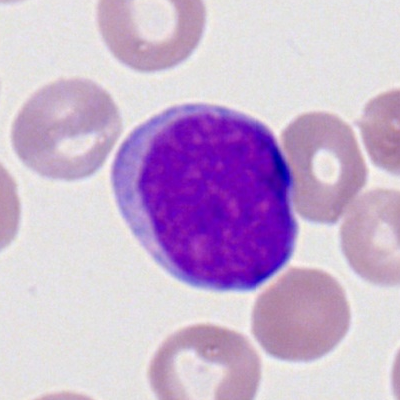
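Myeloblast, central cell, stained human blood smear under the light microscope. Nucleus set toward the right, leaving a crescent of cytoplasm on the left. Cytoplasm pale blue, without visible granules or vacuoles.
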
